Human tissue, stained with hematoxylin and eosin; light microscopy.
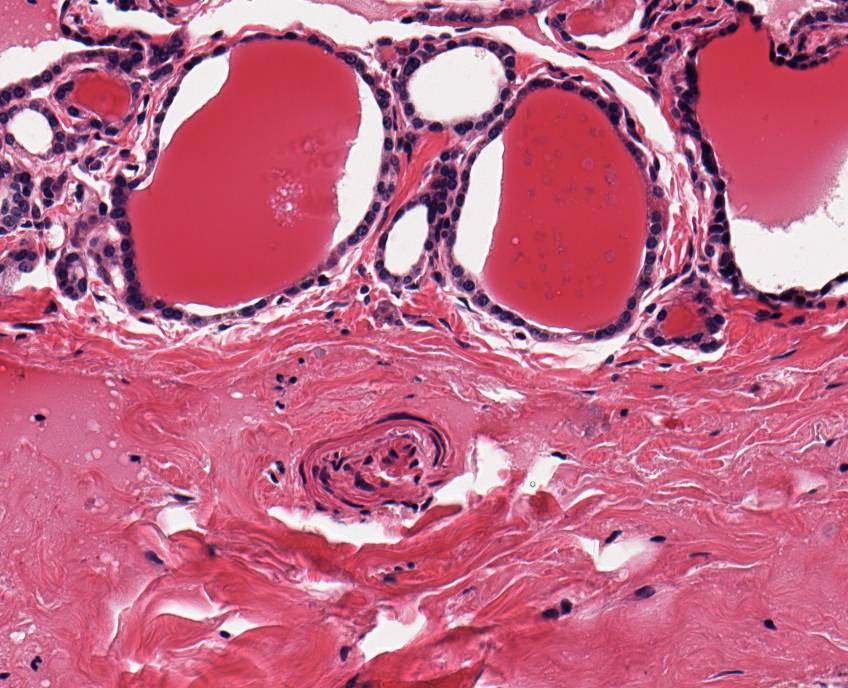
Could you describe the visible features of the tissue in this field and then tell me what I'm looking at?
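In the upper half of the field, rounded epithelium-lined units filled with pink material are seen, while dense fibrous tissue occupies the lower half. The larger units are closed follicles containing homogeneous, deep pink colloid-like material. A single layer of low cuboidal to flattened cells lines each follicle, with small round, darkly stained nuclei evenly spaced along the walls. This is thyroid.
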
